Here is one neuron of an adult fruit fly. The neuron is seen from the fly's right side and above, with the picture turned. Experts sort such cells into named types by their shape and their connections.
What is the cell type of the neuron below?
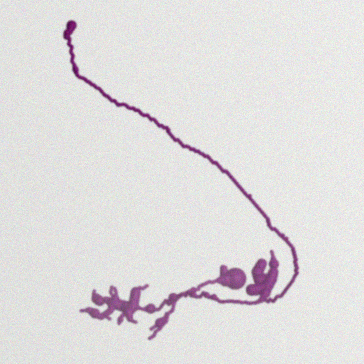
Tm1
